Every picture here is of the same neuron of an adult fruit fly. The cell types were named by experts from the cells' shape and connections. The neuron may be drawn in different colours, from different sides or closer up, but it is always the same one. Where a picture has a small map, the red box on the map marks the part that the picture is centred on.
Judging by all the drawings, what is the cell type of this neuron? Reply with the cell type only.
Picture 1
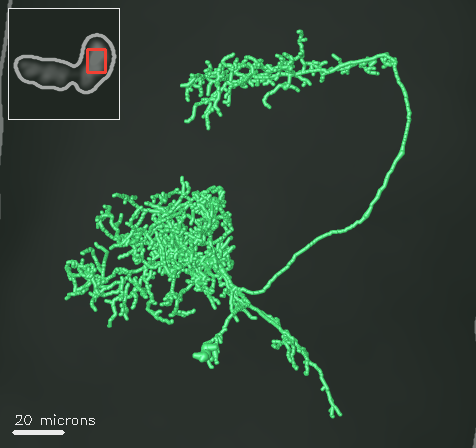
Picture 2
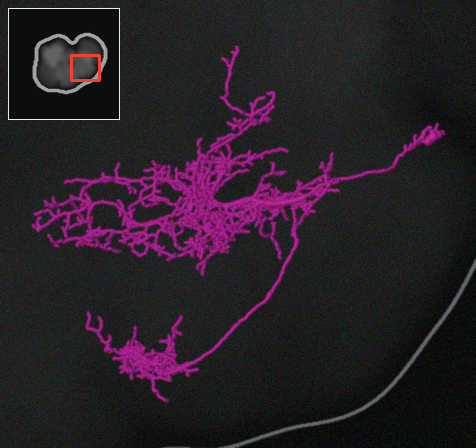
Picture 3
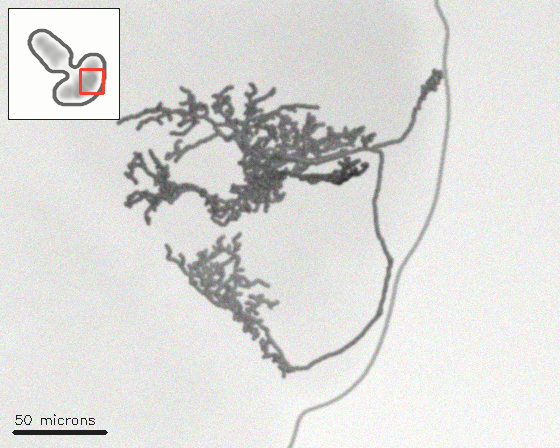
CL029_b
